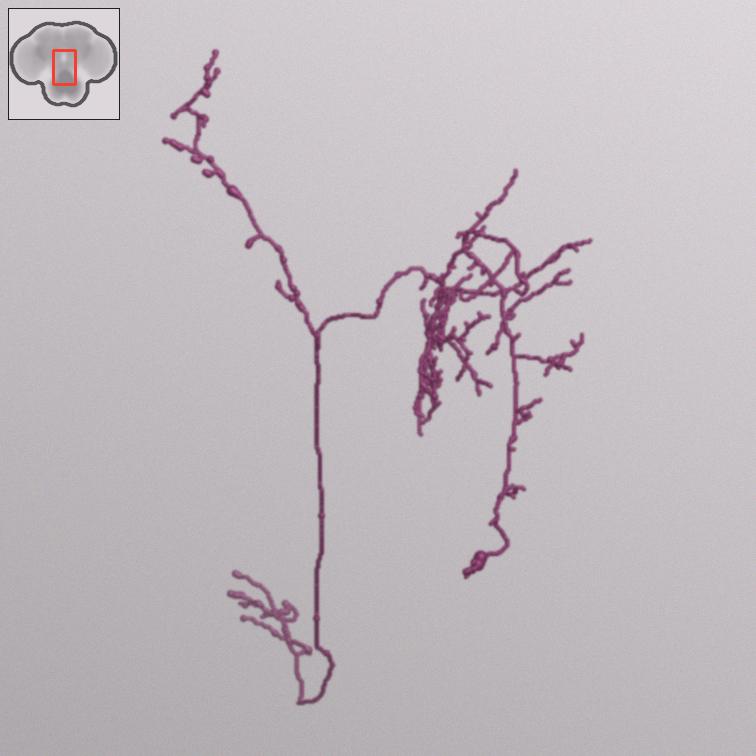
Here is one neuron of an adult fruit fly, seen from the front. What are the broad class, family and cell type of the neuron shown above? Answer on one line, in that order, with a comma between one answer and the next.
descending neuron, hemilineage LB6, DNge087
